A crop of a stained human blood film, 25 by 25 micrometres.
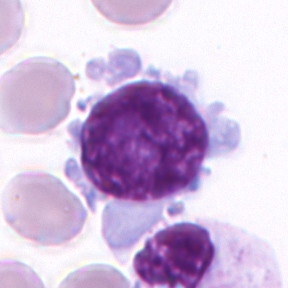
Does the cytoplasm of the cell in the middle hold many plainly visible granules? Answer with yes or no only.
No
